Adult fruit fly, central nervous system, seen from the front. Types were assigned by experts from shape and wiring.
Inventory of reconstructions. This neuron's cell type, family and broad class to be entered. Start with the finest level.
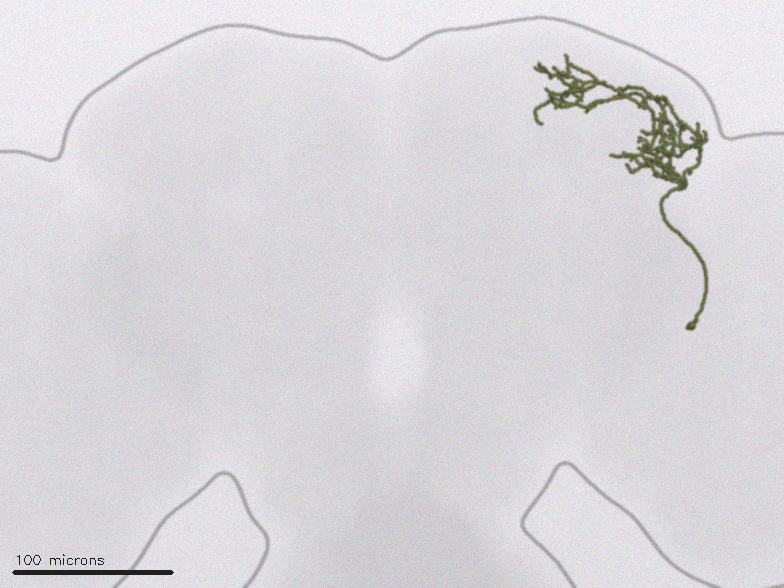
CB2805; hemilineage LHa2; central-brain intrinsic neuron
